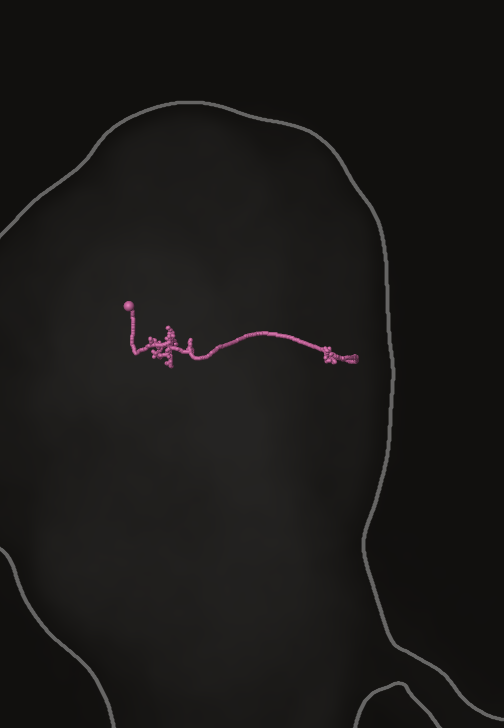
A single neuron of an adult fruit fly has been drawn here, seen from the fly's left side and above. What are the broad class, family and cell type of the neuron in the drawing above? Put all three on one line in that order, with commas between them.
optic-lobe intrinsic neuron, Tm, Tm5b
